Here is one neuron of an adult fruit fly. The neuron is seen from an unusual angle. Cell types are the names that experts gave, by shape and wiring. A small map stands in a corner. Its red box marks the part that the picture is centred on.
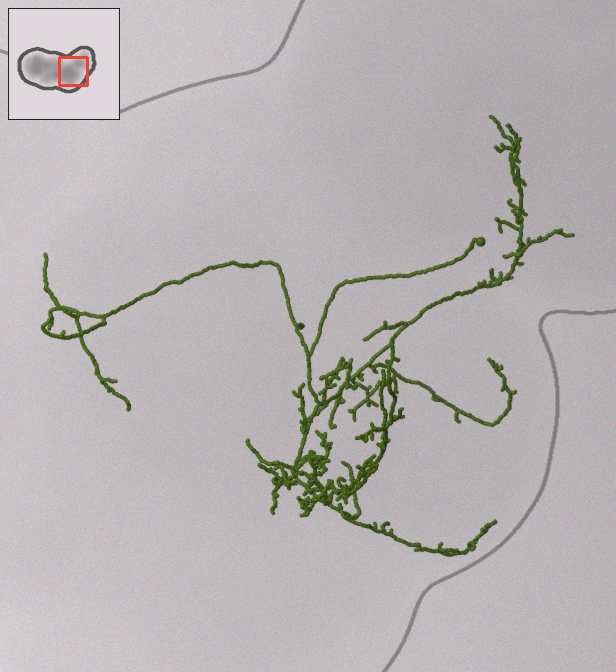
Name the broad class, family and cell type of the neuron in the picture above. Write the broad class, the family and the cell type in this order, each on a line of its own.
nerve-cord intrinsic neuron
hemilineage 23B
IN23B061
